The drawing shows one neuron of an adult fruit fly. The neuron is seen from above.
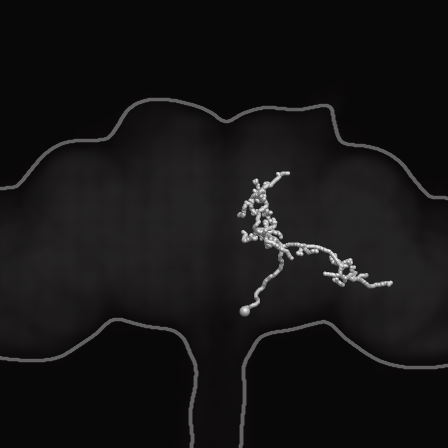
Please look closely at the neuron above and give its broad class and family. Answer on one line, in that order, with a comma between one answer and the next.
central-brain intrinsic neuron, hemilineage DM4_dorsal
